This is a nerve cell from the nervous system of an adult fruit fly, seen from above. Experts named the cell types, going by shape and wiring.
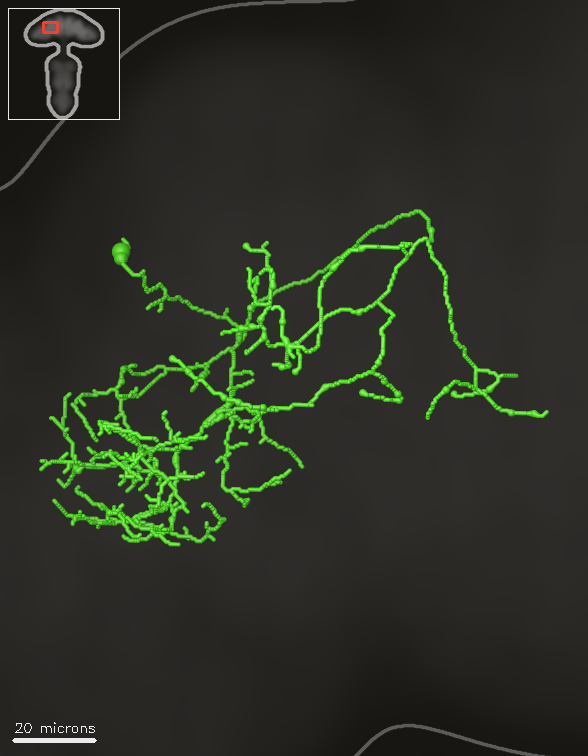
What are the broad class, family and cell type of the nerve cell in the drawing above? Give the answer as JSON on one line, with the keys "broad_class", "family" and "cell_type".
{"broad_class": "central-brain intrinsic neuron", "family": "hemilineage SLPal2", "cell_type": "LHAD1a4_a"}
